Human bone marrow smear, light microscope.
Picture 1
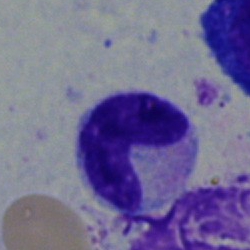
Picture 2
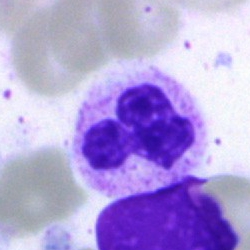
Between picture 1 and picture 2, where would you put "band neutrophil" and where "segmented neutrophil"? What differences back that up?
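The band neutrophil is in picture 1, the segmented neutrophil in picture 2. In picture 1 the nucleus is a thick curved band bent into a C shape that opens toward the lower right.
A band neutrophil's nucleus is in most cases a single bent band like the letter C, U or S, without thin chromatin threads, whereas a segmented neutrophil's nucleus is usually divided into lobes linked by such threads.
Both cells have dense, dark purple chromatin and no visible nucleoli.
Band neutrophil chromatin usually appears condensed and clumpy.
The band neutrophil has a round, smooth outline, and its pale lilac-grey cytoplasm shows mostly within the curve of the nucleus at the lower right. The segmented neutrophil has a round outline, no vacuoles are seen in its cytoplasm, and a darkly stained purple cell touches its lower edge.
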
